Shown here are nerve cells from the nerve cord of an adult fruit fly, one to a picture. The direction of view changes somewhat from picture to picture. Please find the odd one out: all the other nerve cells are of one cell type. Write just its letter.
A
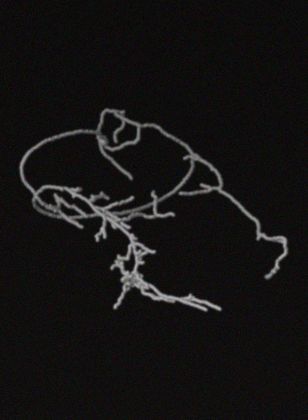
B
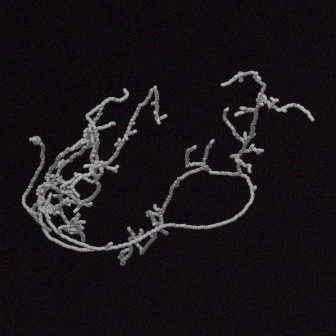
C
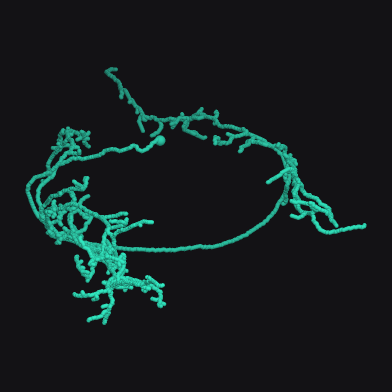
A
